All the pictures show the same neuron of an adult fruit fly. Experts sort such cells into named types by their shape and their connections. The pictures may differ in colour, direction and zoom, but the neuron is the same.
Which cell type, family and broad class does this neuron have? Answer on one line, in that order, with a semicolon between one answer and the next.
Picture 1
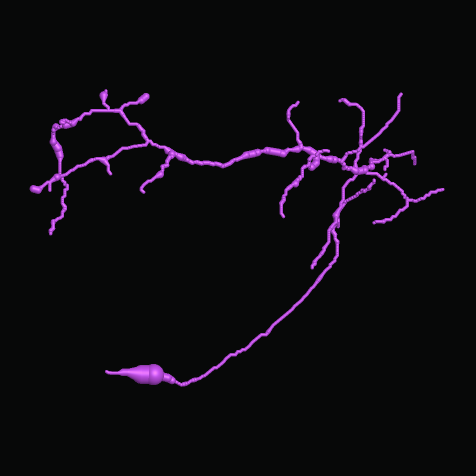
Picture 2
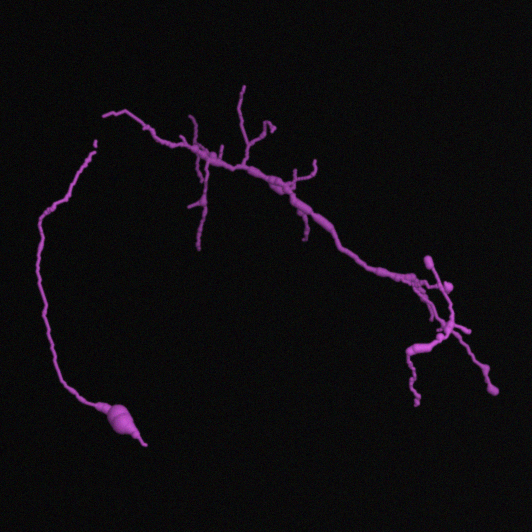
IN12B091; hemilineage 12B; nerve-cord intrinsic neuron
